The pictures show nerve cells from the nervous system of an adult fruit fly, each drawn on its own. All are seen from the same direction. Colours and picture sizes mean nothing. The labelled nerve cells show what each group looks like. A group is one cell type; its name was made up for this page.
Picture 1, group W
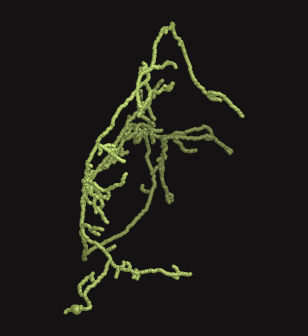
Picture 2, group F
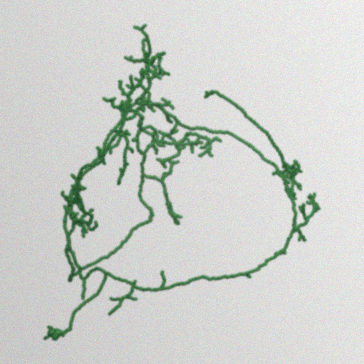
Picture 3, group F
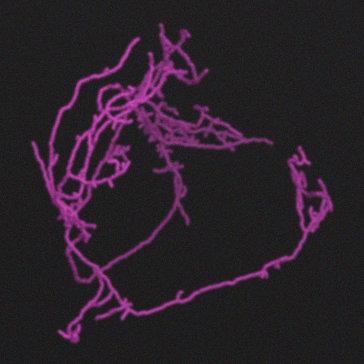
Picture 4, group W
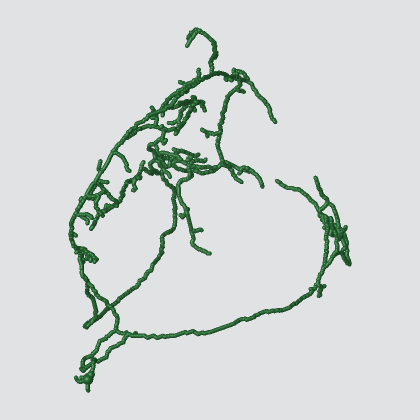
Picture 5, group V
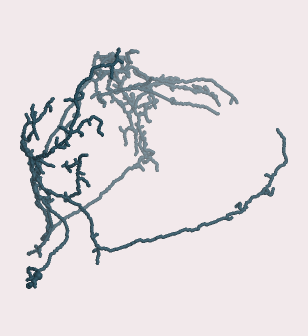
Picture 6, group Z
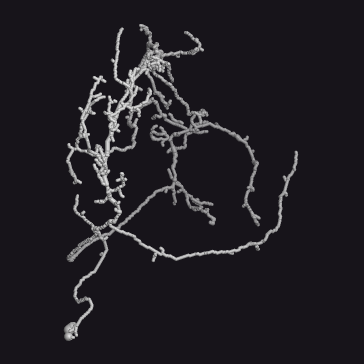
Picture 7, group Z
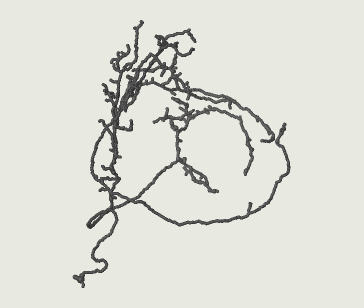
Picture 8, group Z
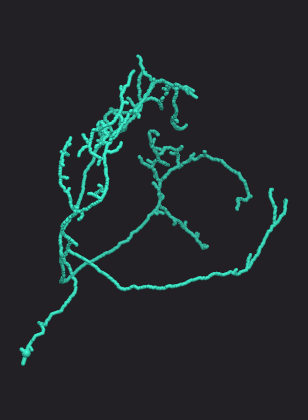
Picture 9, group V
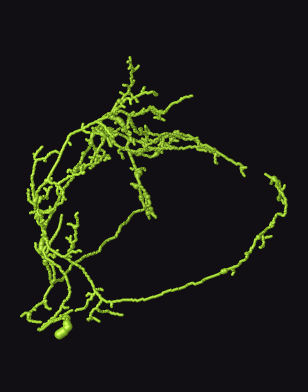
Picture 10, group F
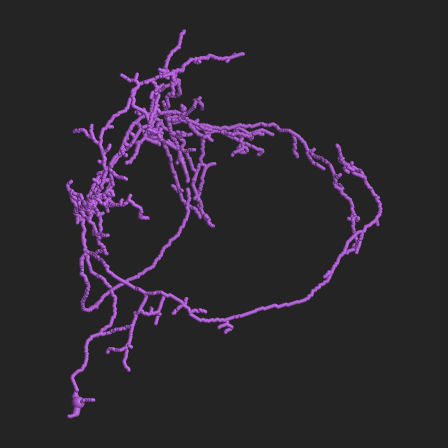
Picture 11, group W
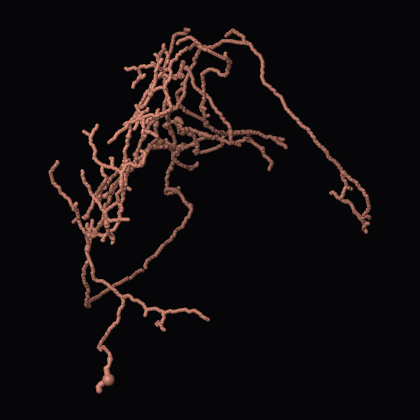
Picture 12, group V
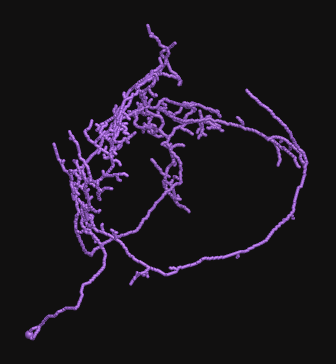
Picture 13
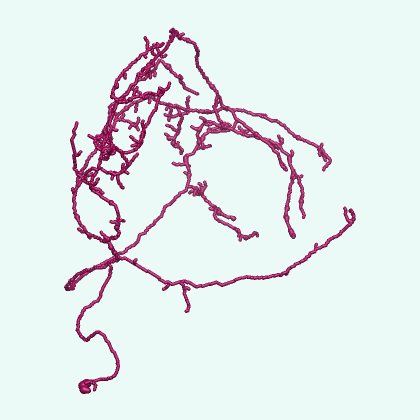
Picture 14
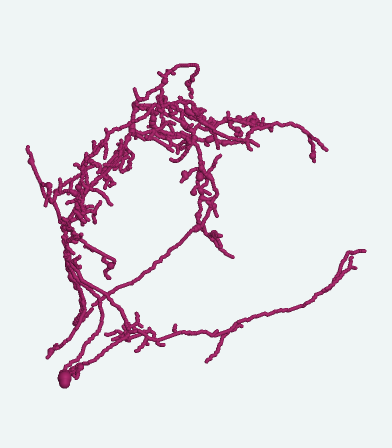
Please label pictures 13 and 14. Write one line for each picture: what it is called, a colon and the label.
13: group Z
14: group V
